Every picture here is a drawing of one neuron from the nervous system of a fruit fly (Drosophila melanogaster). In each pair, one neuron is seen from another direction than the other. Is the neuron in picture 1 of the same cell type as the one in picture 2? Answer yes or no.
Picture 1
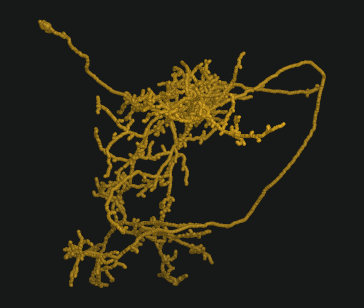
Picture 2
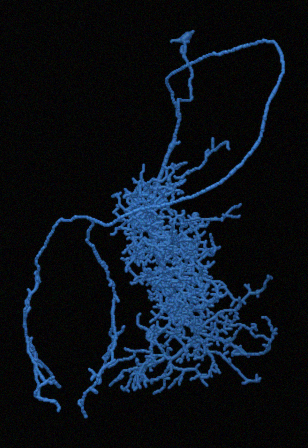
no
